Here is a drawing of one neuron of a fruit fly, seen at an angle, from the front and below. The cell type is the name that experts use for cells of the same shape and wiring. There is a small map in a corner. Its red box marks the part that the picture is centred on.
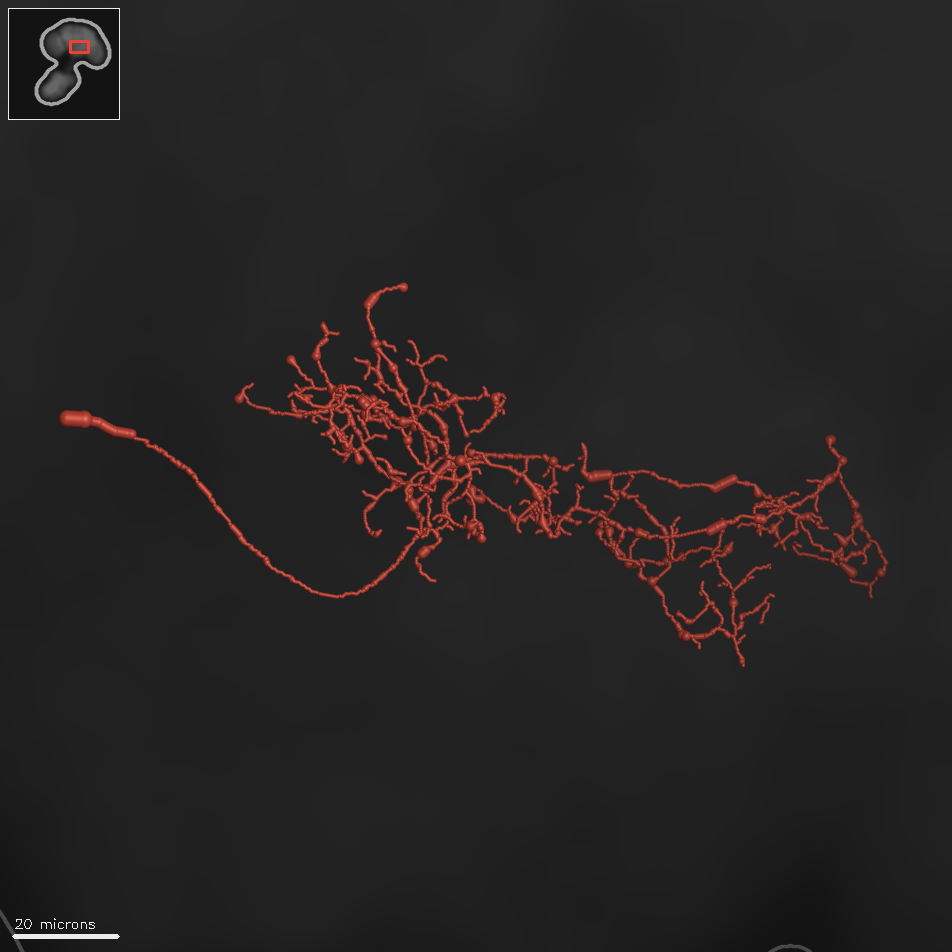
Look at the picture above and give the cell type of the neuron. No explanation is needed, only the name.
GNG621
